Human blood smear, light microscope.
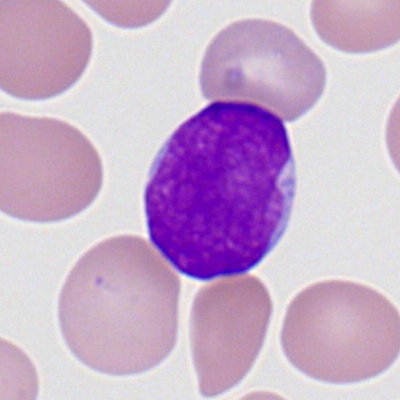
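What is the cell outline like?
Smooth and oval.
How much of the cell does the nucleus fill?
Almost all of it, leaving a thin sliver of pale blue cytoplasm, mainly at the right edge.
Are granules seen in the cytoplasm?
None.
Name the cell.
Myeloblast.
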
